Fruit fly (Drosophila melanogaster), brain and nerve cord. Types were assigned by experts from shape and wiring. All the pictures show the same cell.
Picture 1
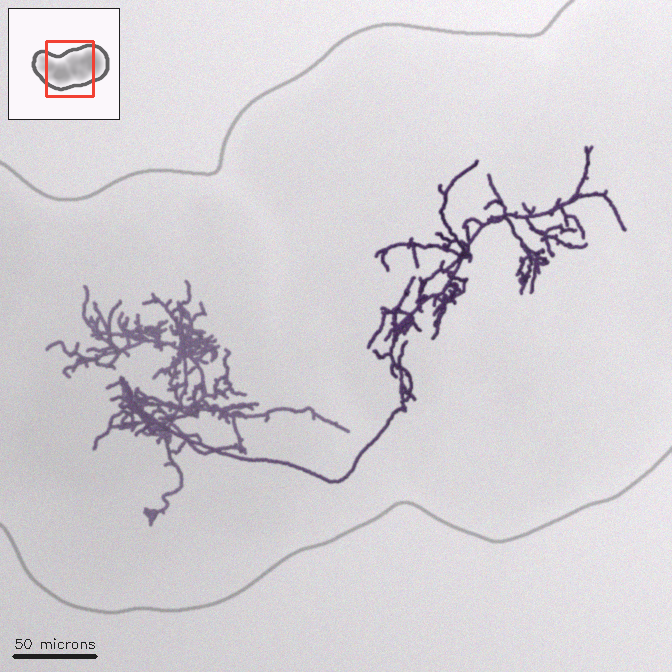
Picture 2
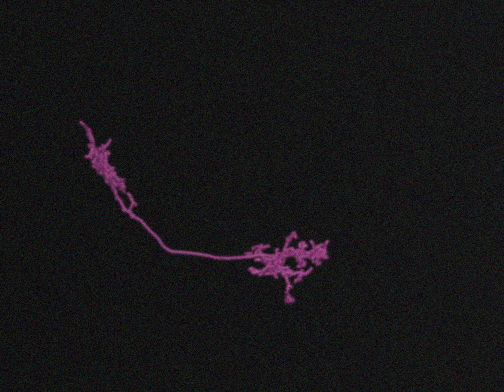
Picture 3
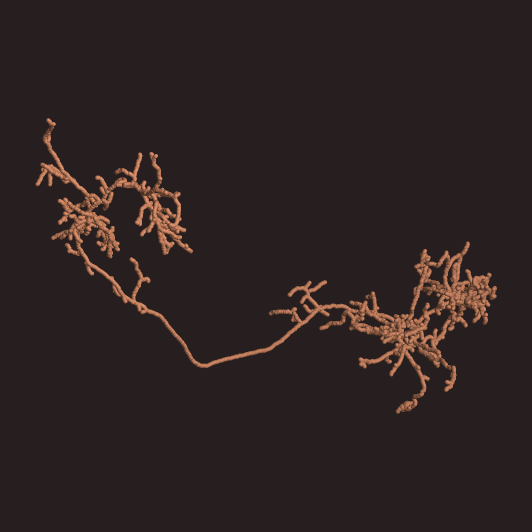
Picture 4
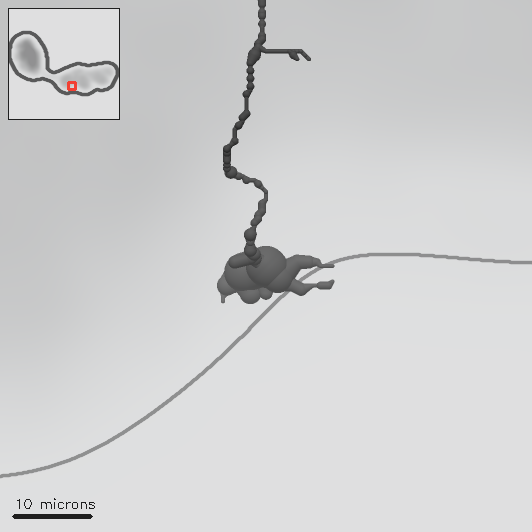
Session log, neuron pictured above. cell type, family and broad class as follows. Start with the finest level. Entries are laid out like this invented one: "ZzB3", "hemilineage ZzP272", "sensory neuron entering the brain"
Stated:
"AN06B040", "hemilineage 06B", "ascending neuron"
